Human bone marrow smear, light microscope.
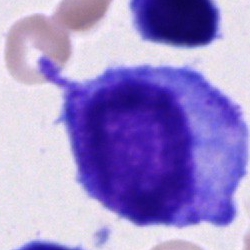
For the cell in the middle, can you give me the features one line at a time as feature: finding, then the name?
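Outline: irregular, small blebs along the edge
Tail: tapering cytoplasmic tail from the upper left
Chromatin: densely stained, finely textured, no coarse clumps
Cytoplasm: rim wider on the right than on the left
Name: promyelocyte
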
